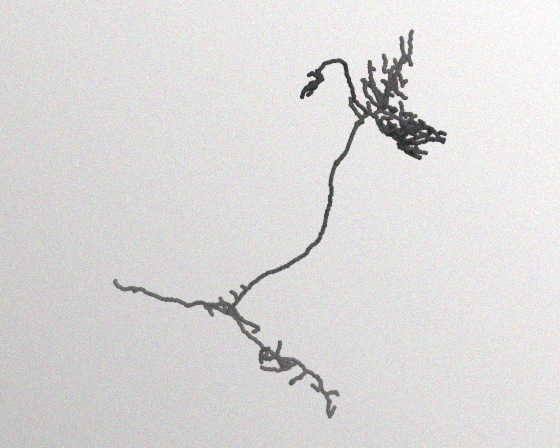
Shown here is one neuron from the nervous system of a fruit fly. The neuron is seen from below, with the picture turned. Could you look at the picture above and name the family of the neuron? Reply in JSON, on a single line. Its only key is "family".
{"family": "hemilineage LB3"}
